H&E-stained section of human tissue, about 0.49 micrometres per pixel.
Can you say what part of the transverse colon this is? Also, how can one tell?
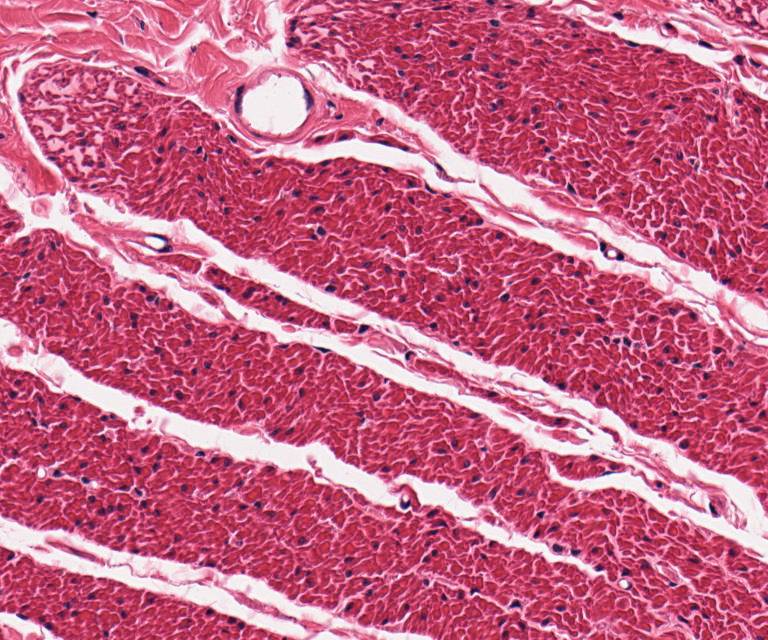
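What the field holds is smooth muscle, in parallel bundles running diagonally from upper left to lower right. Within the bundles the cells are cut across, forming small, closely packed, irregular pink profiles.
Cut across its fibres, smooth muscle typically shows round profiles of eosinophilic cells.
Their cytoplasm stains a deep red-pink with eosin, and small dark nuclei are scattered evenly through the bundles rather than confined to their edges.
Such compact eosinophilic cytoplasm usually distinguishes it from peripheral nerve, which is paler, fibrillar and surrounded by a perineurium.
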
